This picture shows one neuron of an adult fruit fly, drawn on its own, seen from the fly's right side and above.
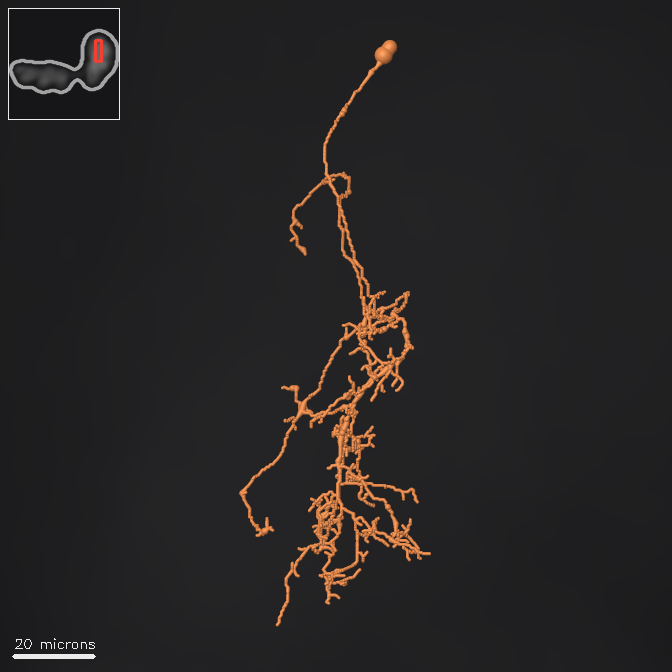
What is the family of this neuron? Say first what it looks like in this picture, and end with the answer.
The cell body can be seen at the top of the picture. From top to bottom in the picture it spans about 150 microns. The picture shows dozens of branch ends. This is a central-brain intrinsic neuron. Its family is hemilineage SMPp&v1_posterior.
